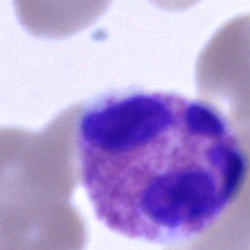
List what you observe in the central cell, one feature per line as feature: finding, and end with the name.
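Outline: roughly round, with a smooth edge
Nucleus: see how it splits into more than two separate lobes
Lobes: lying near the cell edge, granular cytoplasm left in the middle
Chromatin: dense and dark purple throughout the lobes
Name: eosinophil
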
